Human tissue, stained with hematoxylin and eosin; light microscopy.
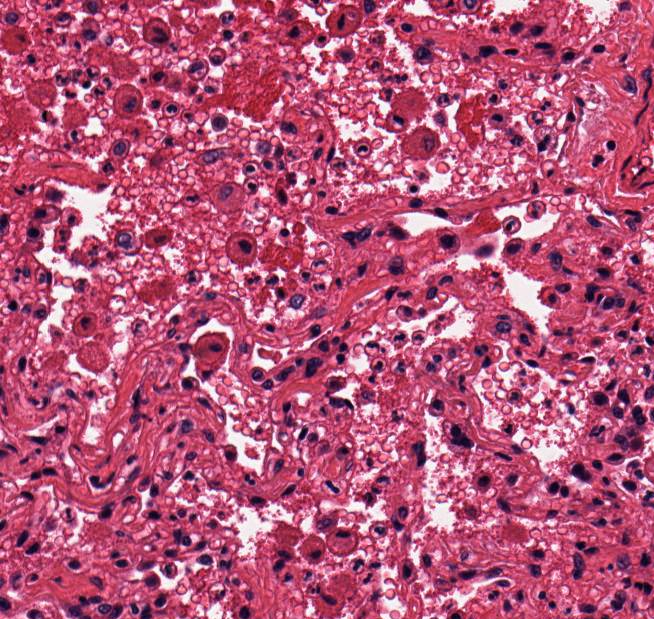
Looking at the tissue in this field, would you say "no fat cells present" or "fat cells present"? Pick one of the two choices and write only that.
No fat cells present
